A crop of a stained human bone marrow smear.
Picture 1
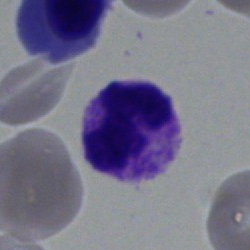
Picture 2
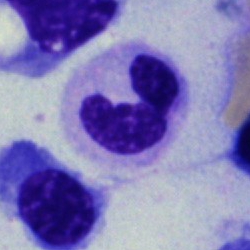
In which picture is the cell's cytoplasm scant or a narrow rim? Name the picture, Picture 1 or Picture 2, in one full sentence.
It is in picture 1 that the cytoplasm of the cell is scant.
